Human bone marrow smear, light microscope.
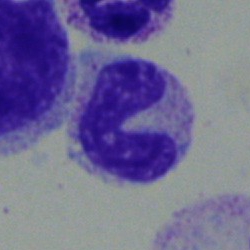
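Band neutrophil at the centre of the field. The nucleus is curved into a C shape with a deep notch opening to the right; its chromatin is dark purple and clumped, with small pale spots scattered through it. Pale pinkish-lilac cytoplasm fills the notch and contains fine pinkish-purple granules.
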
